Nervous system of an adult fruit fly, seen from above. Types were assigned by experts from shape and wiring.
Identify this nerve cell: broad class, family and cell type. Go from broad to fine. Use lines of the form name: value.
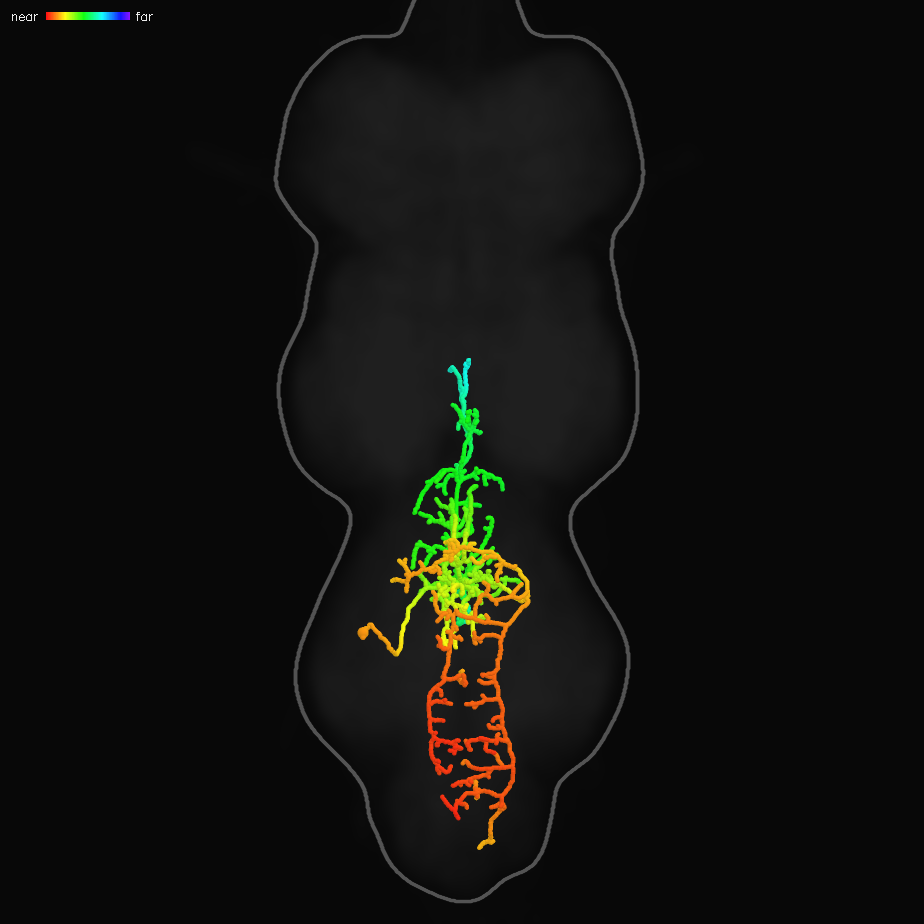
broad class: nerve-cord intrinsic neuron
family: hemilineage 23B
cell type: IN23B095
